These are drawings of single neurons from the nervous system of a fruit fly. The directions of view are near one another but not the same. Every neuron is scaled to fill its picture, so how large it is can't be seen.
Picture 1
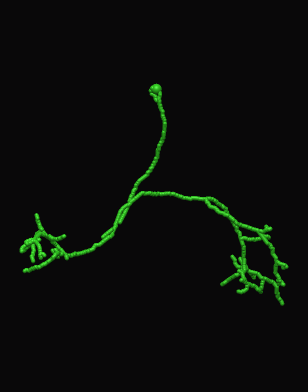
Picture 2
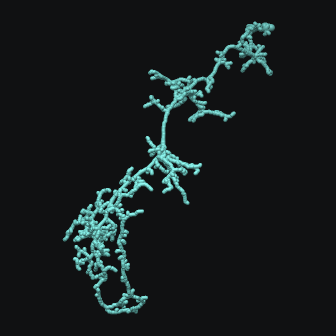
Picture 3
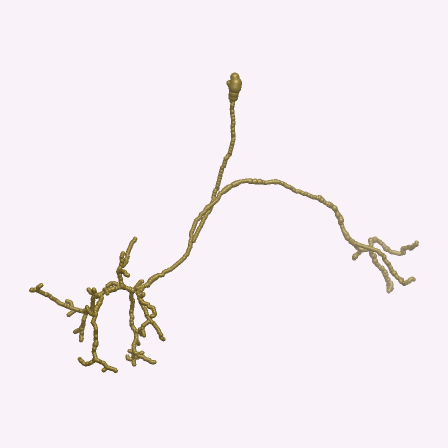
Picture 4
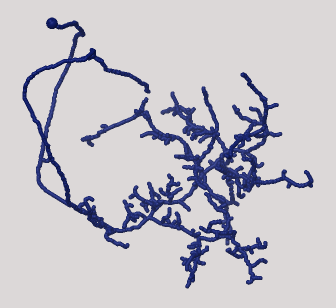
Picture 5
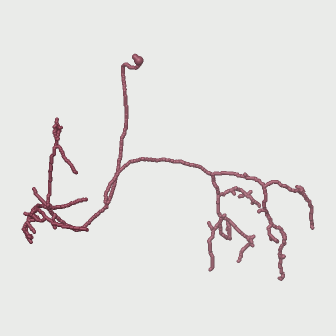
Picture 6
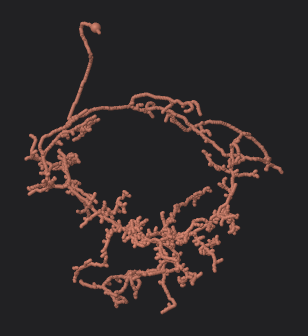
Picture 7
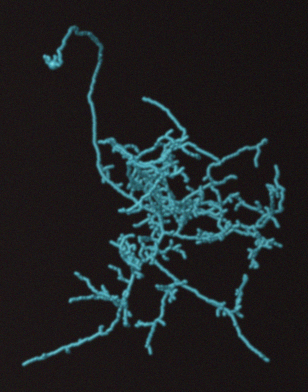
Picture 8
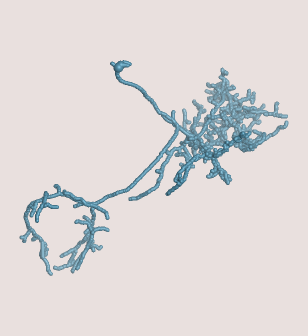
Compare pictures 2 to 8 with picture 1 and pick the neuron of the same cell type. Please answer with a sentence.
Picture 5 is of the same cell type.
